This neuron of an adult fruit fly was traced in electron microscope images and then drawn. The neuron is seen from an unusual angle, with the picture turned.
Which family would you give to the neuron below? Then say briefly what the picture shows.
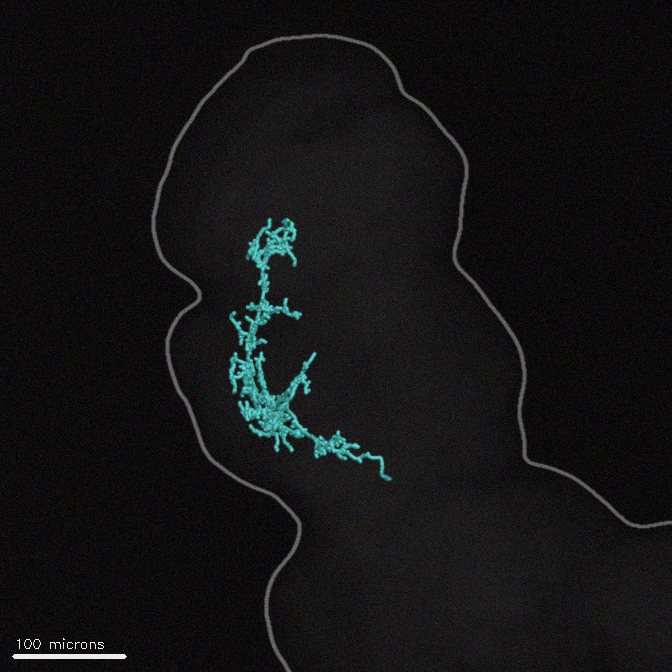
Its family is hemilineage LB0. This is a central-brain intrinsic neuron. By the scale bar it is about 250 microns tall in this view. As drawn here it is taller than it is wide.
